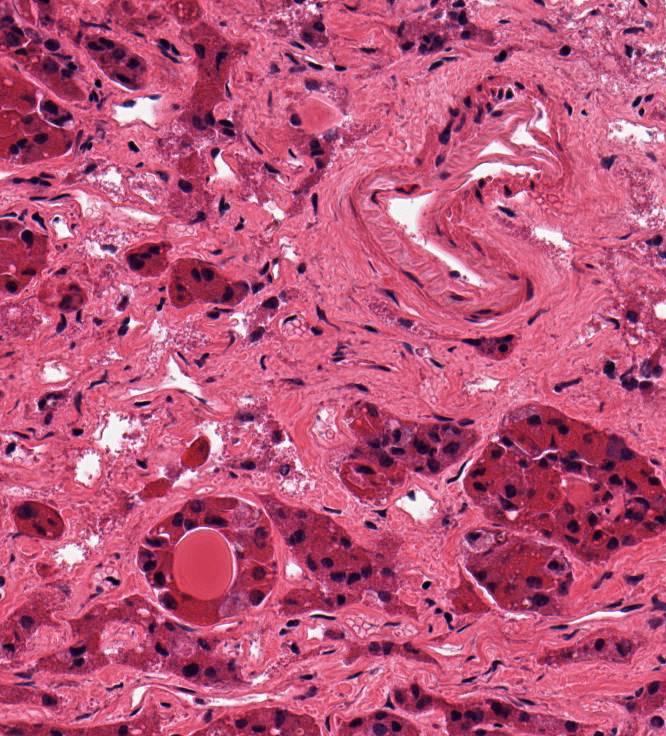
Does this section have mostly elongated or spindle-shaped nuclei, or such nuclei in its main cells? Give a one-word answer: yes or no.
No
